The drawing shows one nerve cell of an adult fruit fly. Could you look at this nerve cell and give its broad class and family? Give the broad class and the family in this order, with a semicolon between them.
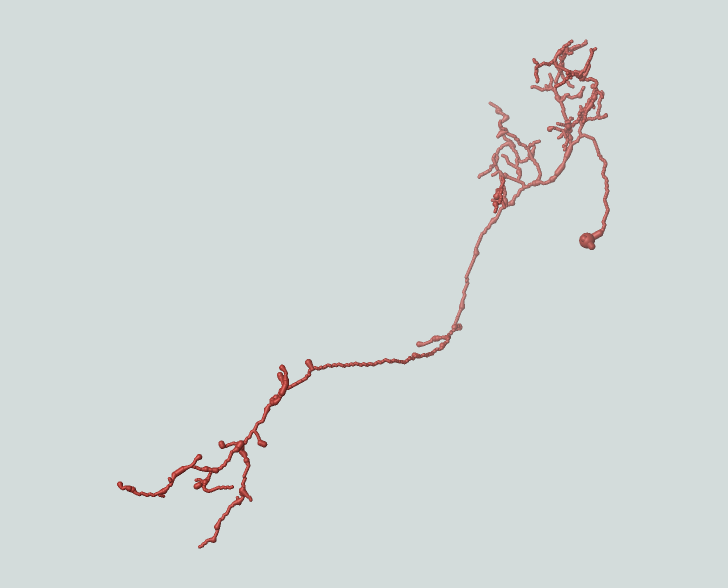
central-brain intrinsic neuron; hemilineage DM6_posterior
